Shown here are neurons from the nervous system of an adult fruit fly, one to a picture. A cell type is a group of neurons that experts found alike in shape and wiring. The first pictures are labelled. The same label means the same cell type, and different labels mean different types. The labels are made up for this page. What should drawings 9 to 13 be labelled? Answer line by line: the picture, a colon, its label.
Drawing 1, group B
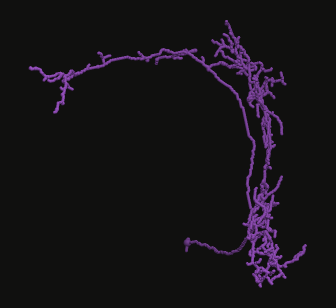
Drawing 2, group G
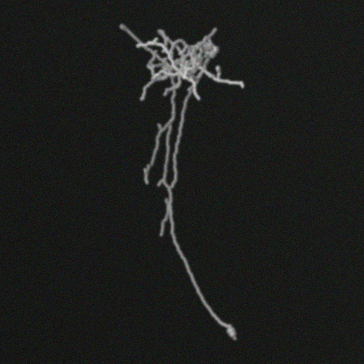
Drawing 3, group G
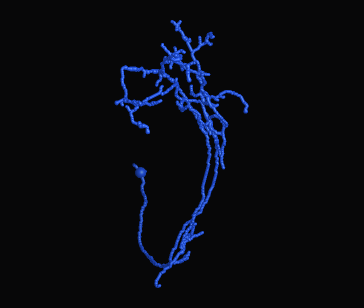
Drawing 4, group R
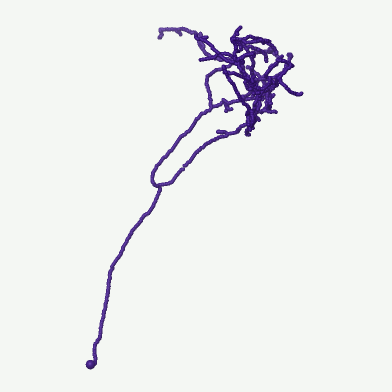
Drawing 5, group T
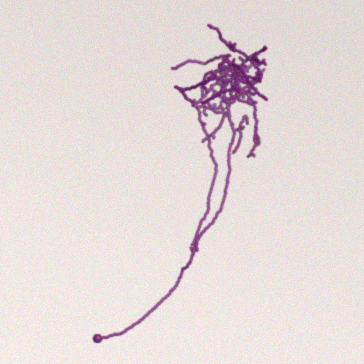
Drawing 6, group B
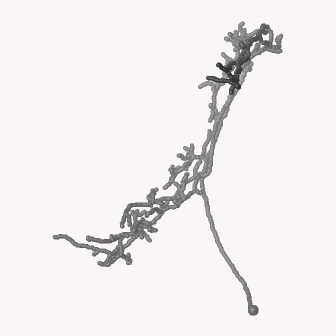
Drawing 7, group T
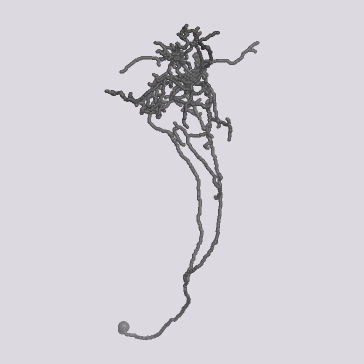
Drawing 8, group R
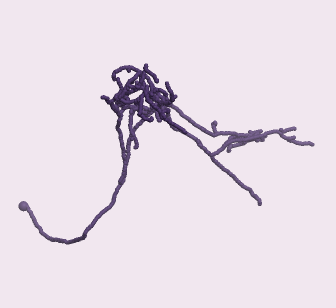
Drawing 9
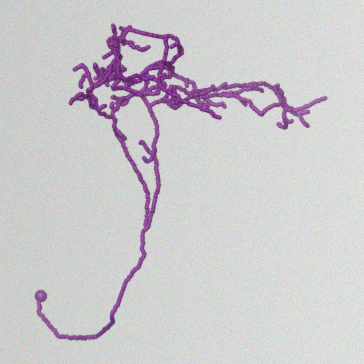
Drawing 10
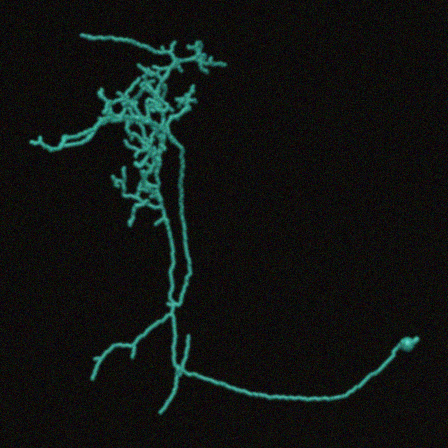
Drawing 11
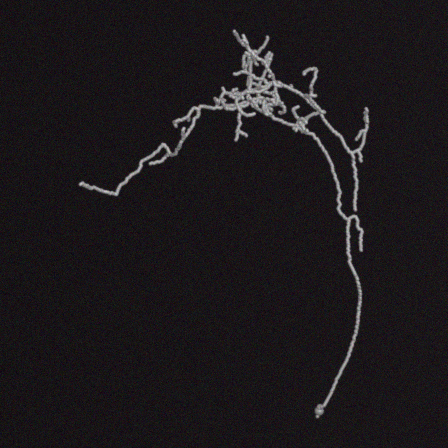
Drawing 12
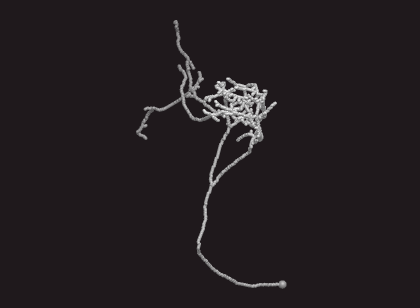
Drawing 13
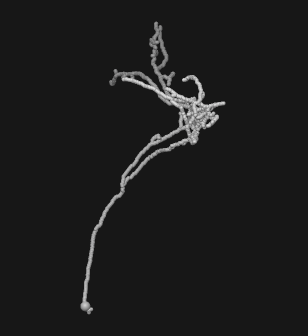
9: group R
10: group G
11: group G
12: group R
13: group R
